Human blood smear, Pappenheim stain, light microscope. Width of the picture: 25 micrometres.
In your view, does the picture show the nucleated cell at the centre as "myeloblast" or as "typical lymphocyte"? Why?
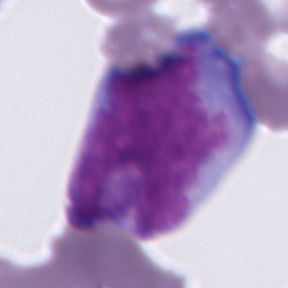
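It's a myeloblast.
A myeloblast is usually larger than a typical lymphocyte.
This cell measures about 21 by 14 micrometres, which puts it on the larger side of that pair. The rest you can simply see: an angular outline with fairly straight edges, a nucleus that fills most of the cell and lies toward the left, and a band of pale blue cytoplasm along the right side with no distinct granules.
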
